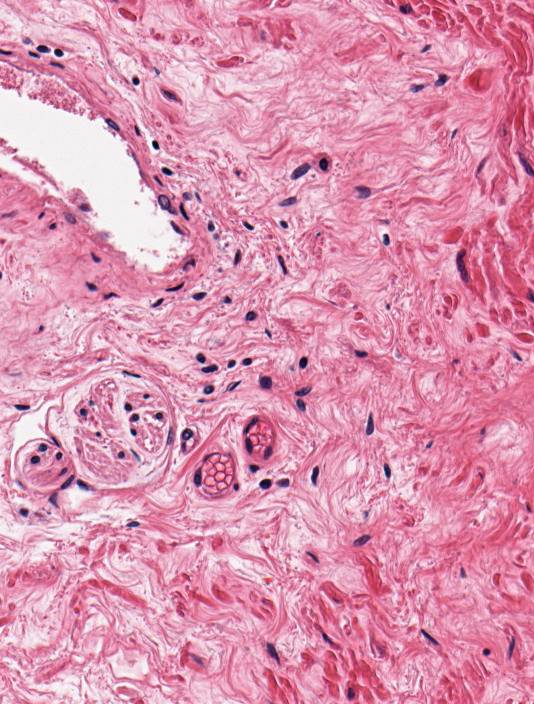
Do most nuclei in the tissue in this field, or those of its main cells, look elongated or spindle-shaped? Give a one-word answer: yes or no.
Yes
